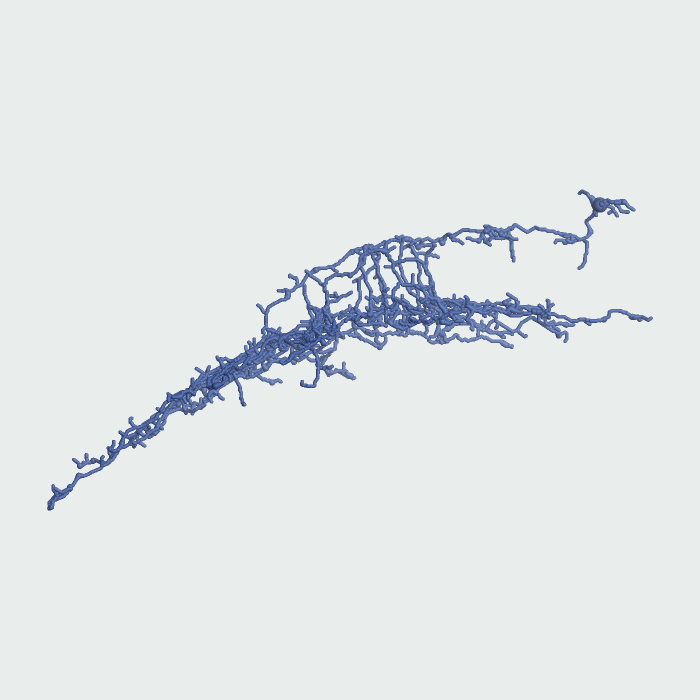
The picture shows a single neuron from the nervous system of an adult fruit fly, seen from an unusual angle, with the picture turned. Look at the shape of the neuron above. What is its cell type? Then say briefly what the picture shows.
Its cell type is Dm20. This is an optic-lobe intrinsic neuron. In this view it is wider than it is tall.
